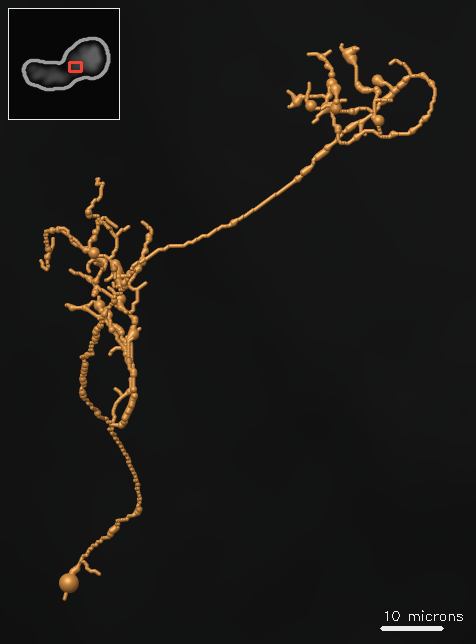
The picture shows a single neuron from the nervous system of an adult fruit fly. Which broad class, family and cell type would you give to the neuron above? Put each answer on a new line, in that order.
optic-lobe intrinsic neuron
Tm
Tm33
